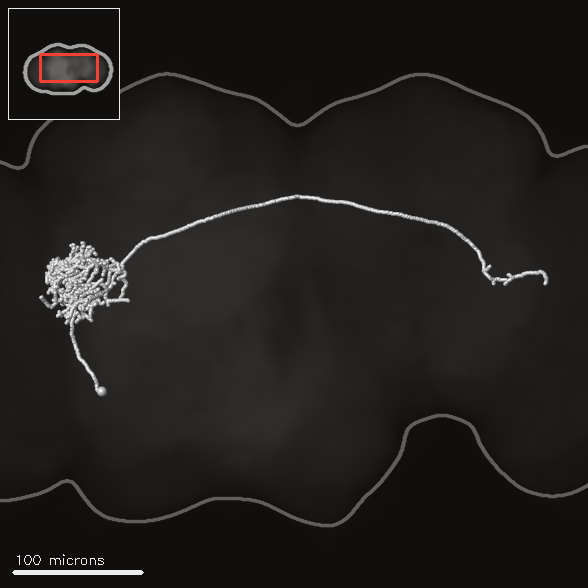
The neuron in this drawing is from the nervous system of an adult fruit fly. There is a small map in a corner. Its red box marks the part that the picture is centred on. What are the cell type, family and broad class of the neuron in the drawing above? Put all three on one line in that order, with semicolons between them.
AVLP117; hemilineage VLPl&p1_lateral; central-brain intrinsic neuron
